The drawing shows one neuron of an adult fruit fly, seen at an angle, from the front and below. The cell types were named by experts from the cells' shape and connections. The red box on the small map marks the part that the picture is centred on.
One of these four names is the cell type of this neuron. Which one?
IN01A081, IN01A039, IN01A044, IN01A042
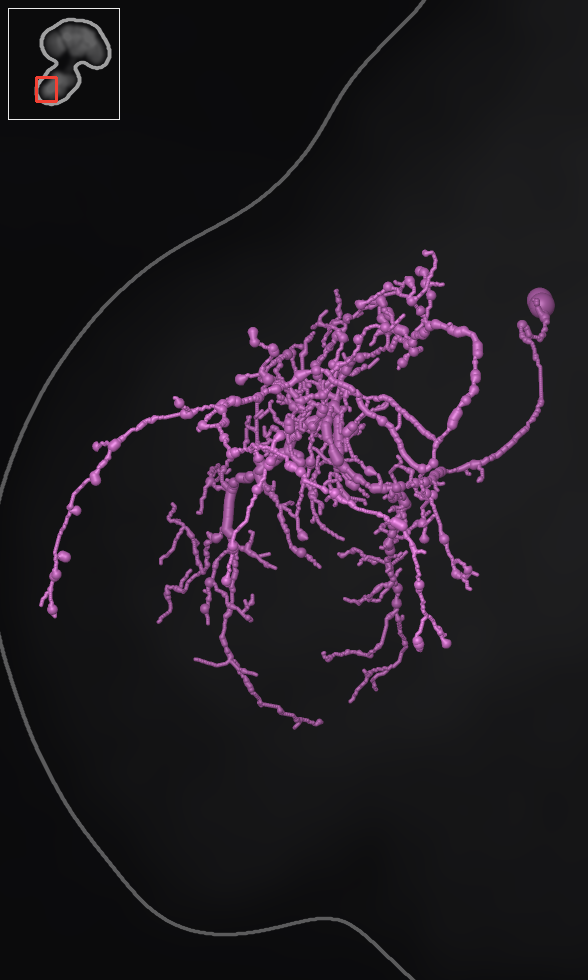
IN01A044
